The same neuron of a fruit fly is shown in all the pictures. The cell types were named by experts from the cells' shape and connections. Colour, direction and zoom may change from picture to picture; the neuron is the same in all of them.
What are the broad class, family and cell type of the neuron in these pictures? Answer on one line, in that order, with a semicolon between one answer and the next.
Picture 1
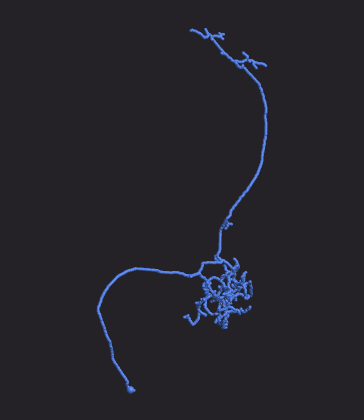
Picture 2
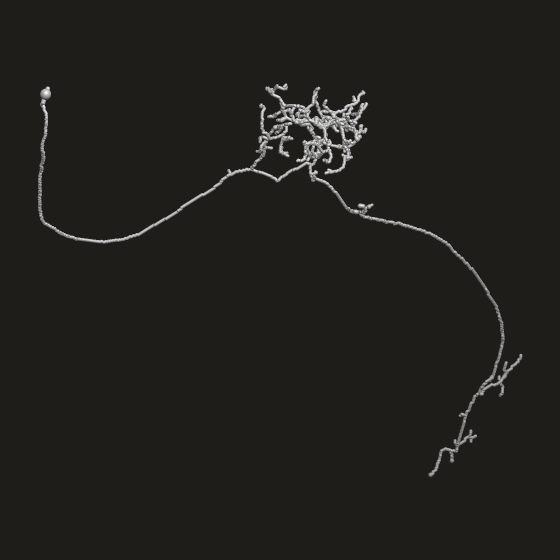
central-brain intrinsic neuron; hemilineage LB5; PRW016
